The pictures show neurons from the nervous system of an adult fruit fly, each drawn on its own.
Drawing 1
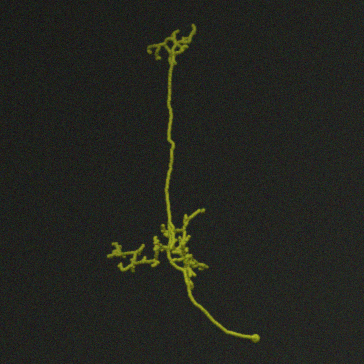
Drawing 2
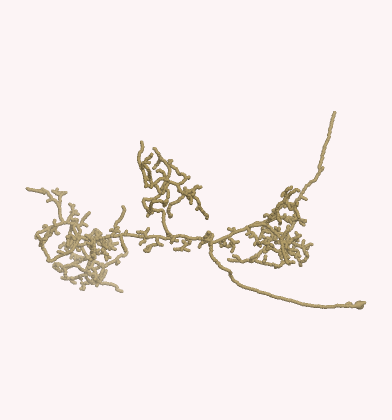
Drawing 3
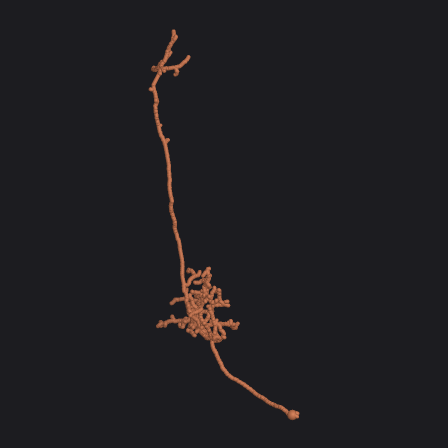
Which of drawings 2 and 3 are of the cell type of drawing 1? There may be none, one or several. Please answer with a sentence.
Drawing 3 is of the same cell type.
